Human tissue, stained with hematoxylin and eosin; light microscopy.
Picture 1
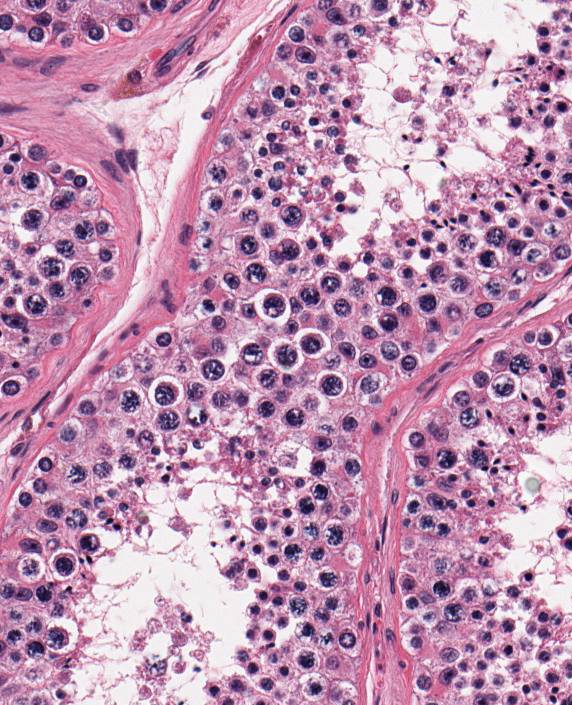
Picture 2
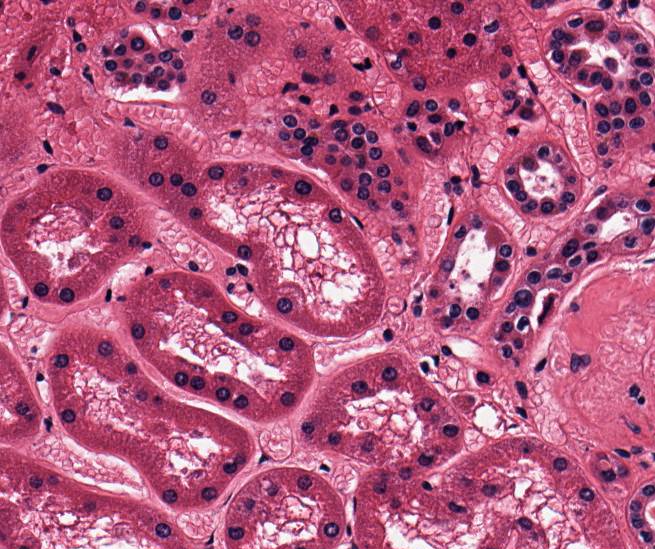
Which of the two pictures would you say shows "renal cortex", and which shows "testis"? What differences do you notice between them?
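In this pair, testis is picture 1 and renal cortex is picture 2. Both fields are filled with tubules, but in the testis each tubular unit is packed with cells stacked in many layers from the wall towards the centre. Large round spermatocytes with coarse, clumped dark chromatin are plentiful through the middle of the field. Narrow bands of pink fibrous tissue separate the testis tubules and contain flattened spindle-shaped nuclei parallel to the tubule edges. In the renal cortex, by contrast, there is very little tissue between the tubules, which are cut in cross and oblique section. The large tubules at the left and lower left are lined by tall cells with deeply eosinophilic, granular cytoplasm, each cell having a single round dark nucleus set well apart from its neighbours. Their lumens are irregular and filled with pale, frothy, lacy material.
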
